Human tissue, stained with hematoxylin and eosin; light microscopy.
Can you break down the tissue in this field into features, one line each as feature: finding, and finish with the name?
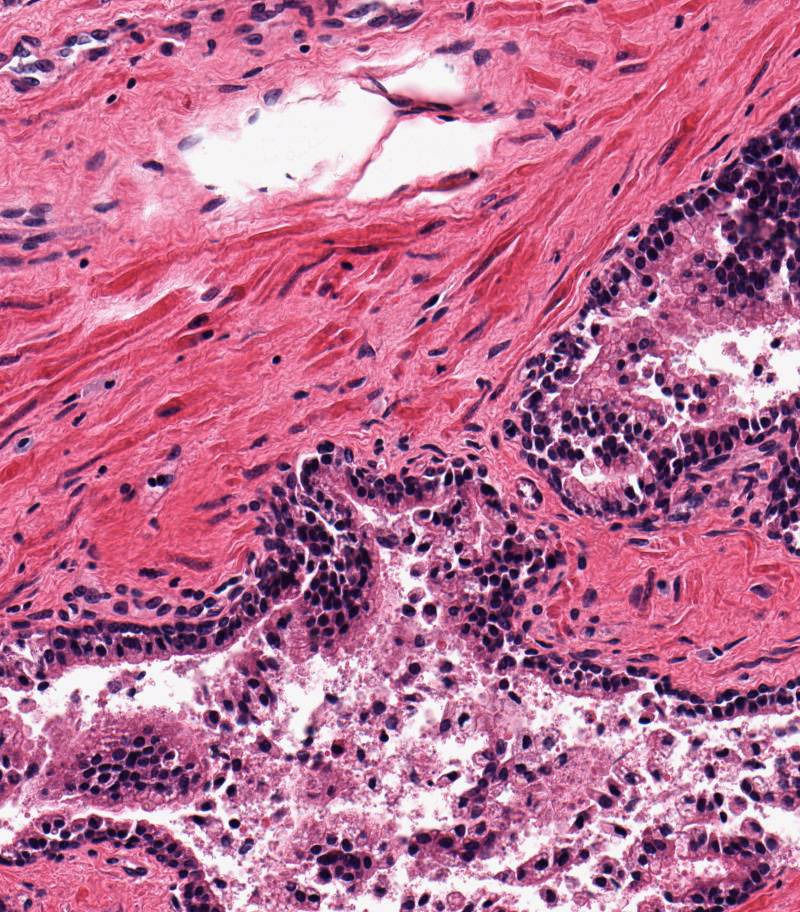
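Layout: glandular epithelium in lower part and right side; dense pink stroma upper left
Gland lining: crowded cells, dark oval nuclei stacked in more than one layer
Lining shape: folded, undulating, infoldings projecting into lumens
Stromal cells: elongated, spindle-shaped nuclei
Name: prostate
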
